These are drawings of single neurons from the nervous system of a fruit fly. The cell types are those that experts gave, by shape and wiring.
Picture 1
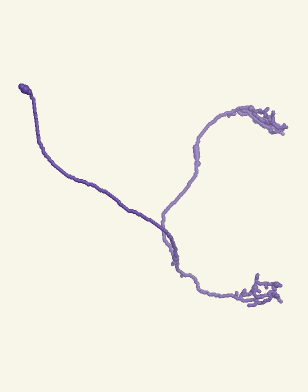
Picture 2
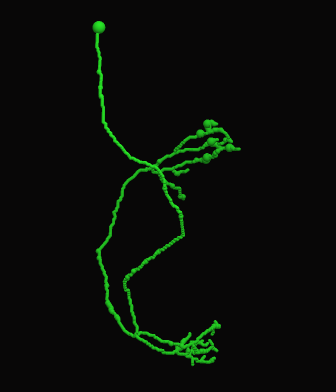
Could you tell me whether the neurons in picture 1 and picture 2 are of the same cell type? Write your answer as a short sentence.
They are of the same cell type.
